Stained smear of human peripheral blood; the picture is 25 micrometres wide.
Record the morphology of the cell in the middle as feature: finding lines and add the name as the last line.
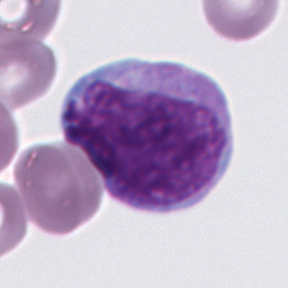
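Nucleus: irregular, and note the uneven, wavy upper border
Position: pushed toward the left, reaching the cell edge there
Cytoplasm: pale blue-grey, its widest band at the upper right
Size: cell about 15 by 13 micrometres, nucleus about 14 by 10 micrometres
Share: nucleus takes up about 70% of the cell's area
Name: atypical promyelocyte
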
